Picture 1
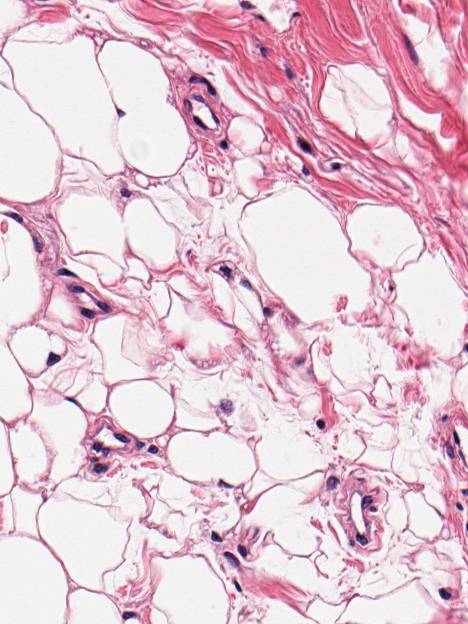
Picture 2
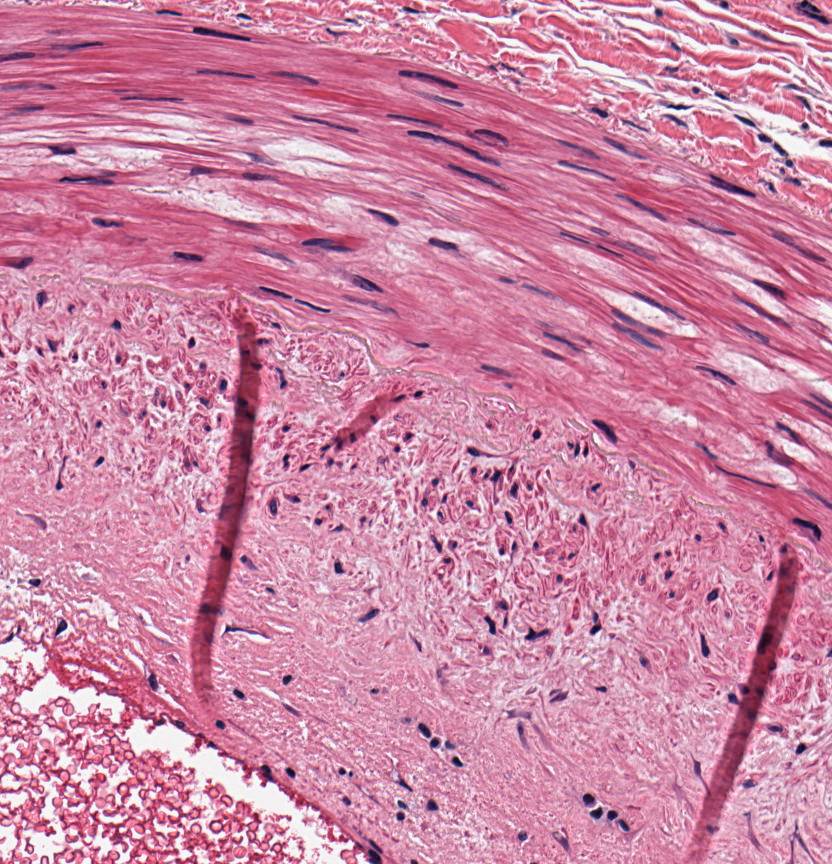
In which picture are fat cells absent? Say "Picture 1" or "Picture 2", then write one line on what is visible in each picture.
Picture 2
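What picture 1 shows: Each fat cell appears as a single large clear, unstained space bounded by a thin pink rim.
What picture 2 shows: No fat cells are present anywhere in the field.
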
